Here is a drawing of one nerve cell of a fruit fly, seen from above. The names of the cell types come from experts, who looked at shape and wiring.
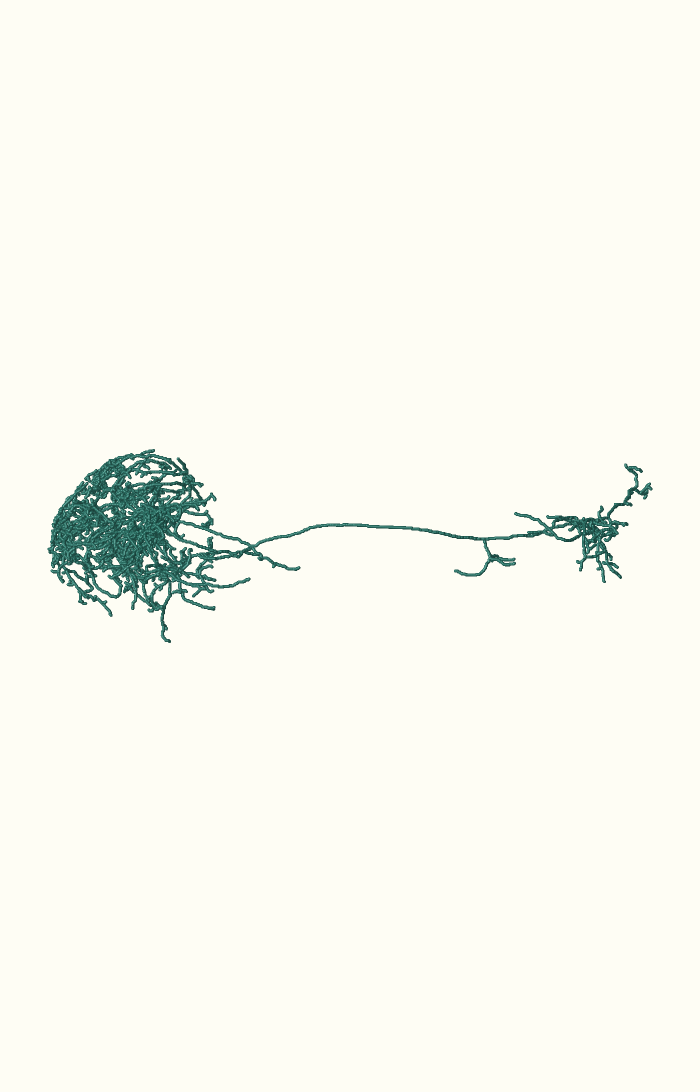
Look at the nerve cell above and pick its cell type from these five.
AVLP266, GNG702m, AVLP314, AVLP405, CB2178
AVLP314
